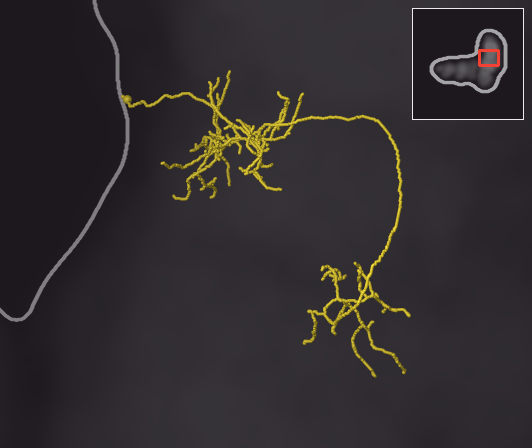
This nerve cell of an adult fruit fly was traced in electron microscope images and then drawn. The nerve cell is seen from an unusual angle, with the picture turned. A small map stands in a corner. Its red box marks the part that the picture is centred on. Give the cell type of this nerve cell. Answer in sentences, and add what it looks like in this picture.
The cell type is CB1554. Its broad class is central-brain intrinsic neuron. The cell body is at the upper left of the picture. Dozens of branch ends can be seen.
